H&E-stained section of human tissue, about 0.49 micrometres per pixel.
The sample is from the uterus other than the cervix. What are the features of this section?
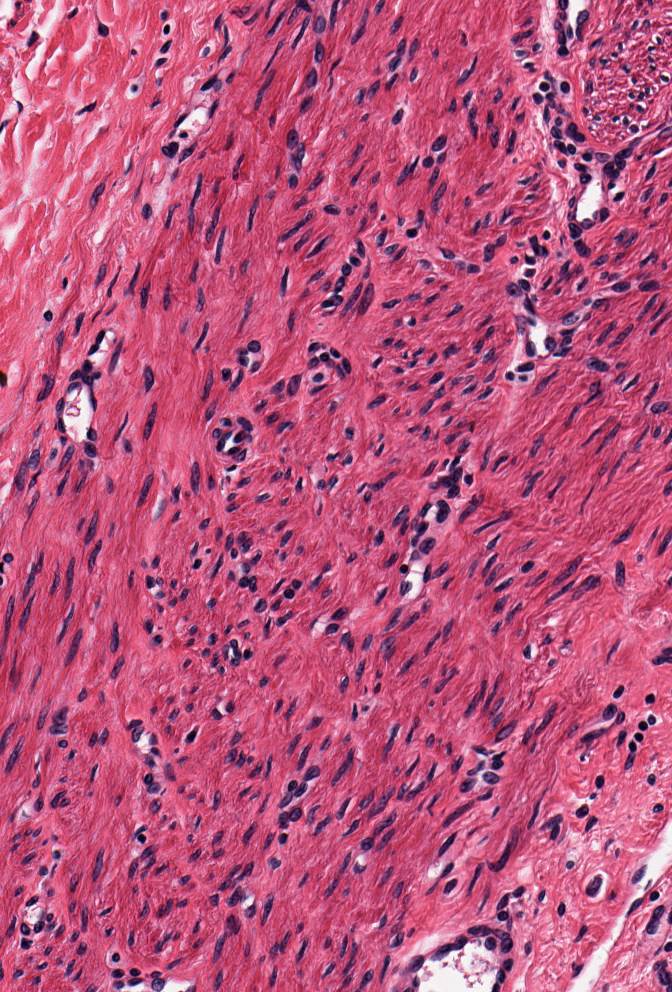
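You'll notice the whole field is spindle cells, in fascicles running in different directions and crossing one another. Their nuclei are elongated and dark-staining with blunt, rounded ends, and fairly uniform in size and shape across the field. The cytoplasm's pink and finely fibrillary.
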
